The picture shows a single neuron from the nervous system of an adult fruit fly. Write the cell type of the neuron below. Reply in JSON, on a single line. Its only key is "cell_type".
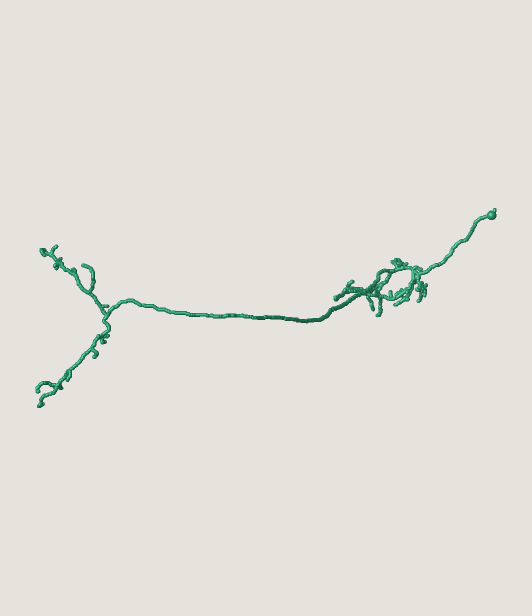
{"cell_type": "SMP738"}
